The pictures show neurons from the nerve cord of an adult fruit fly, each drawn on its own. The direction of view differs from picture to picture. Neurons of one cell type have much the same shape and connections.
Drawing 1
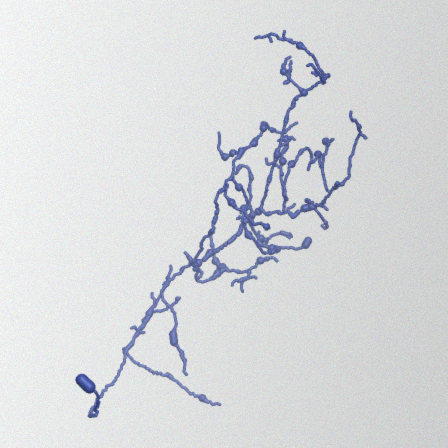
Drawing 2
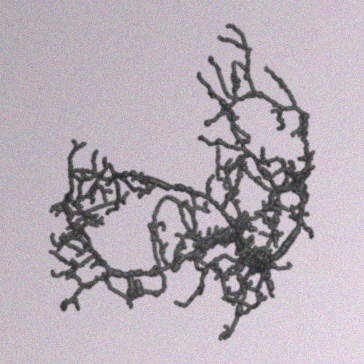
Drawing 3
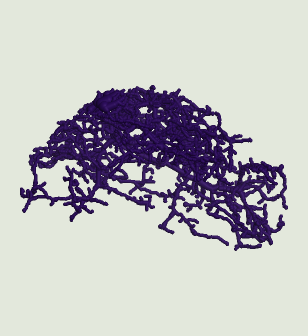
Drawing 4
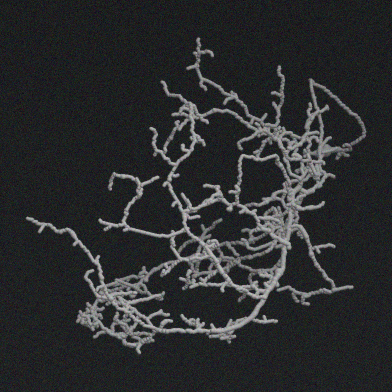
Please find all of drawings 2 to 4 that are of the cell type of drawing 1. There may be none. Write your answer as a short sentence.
None of them is of the same cell type.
